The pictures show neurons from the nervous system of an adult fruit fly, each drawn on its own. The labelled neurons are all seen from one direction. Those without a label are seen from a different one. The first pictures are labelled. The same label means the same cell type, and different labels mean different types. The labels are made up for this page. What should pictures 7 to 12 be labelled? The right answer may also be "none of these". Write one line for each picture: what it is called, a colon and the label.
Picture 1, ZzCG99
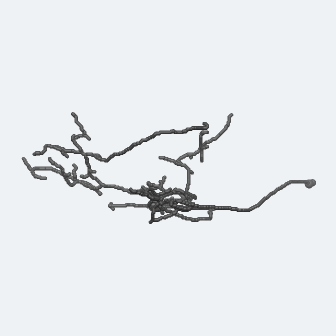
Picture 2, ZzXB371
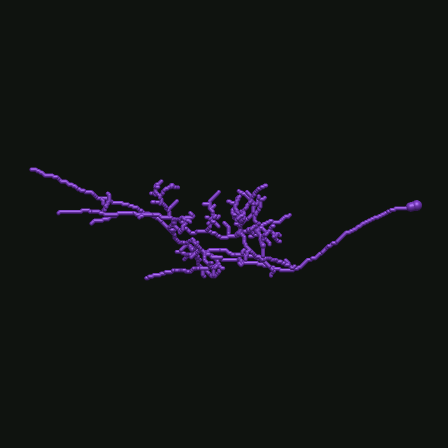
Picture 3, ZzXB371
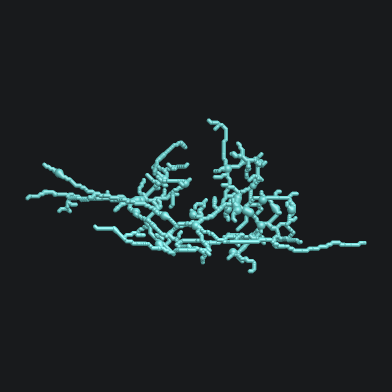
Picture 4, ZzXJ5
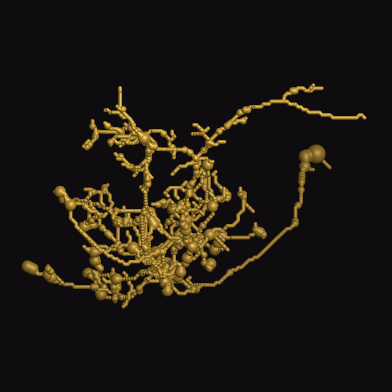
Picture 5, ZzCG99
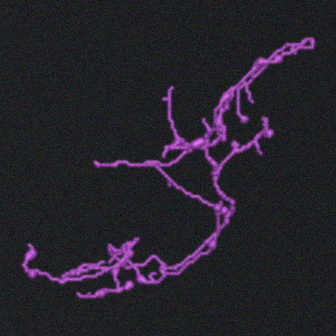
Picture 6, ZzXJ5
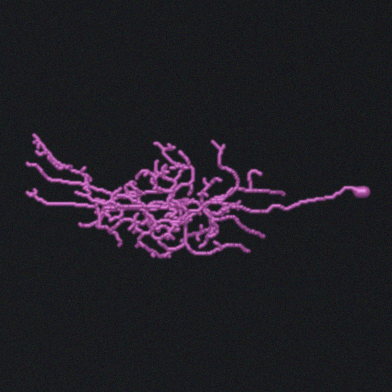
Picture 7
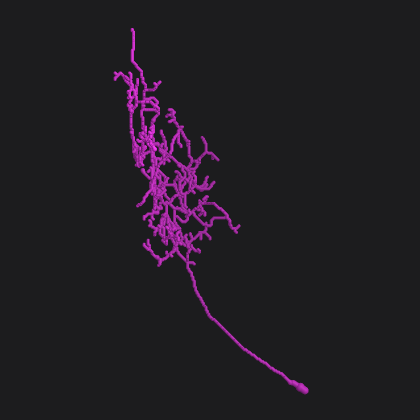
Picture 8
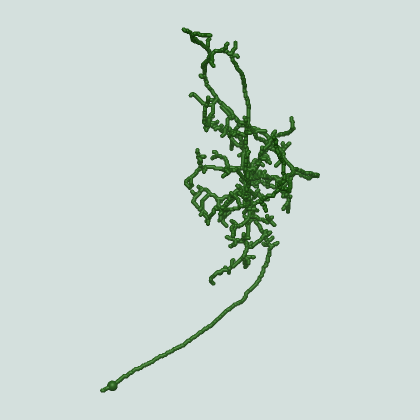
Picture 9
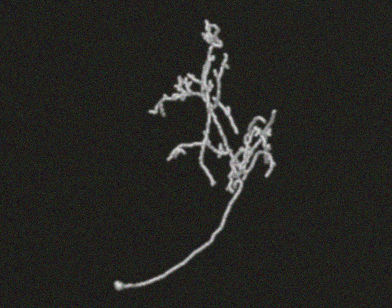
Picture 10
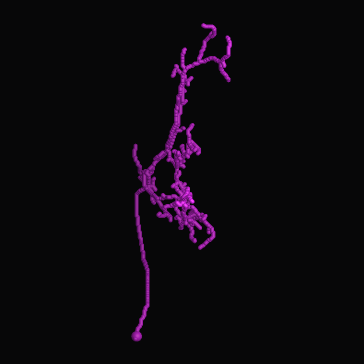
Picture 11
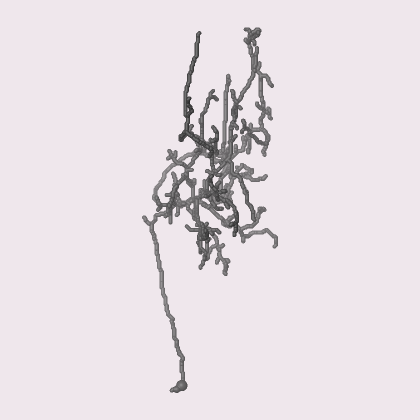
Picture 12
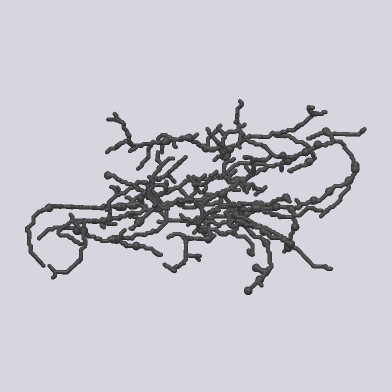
7: ZzXJ5
8: none of these
9: ZzCG99
10: ZzXB371
11: none of these
12: ZzXJ5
